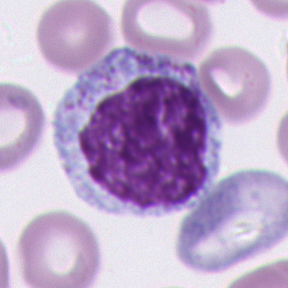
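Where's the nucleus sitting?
Off-centre, shifted toward the lower right; the rim of cytoplasm is widest along the upper-left side.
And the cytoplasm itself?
It holds fine purplish granules, scattered about.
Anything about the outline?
Roughly round, with a finely uneven edge.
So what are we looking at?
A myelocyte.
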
